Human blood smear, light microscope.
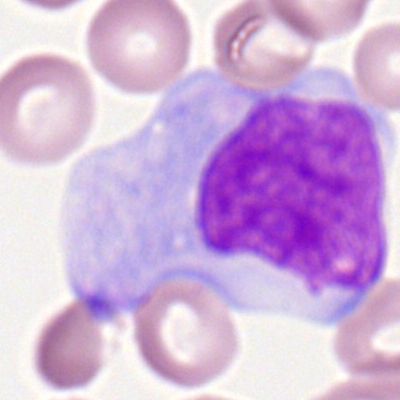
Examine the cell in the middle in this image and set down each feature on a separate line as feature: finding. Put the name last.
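Position of nucleus: toward the right side of the cell
Chromatin: patchy, darker clumps among lighter areas
Cytoplasm amount: plentiful, covering more of the cell than the nucleus
Cytoplasm colour: pale greyish-blue
Name: monocyte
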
